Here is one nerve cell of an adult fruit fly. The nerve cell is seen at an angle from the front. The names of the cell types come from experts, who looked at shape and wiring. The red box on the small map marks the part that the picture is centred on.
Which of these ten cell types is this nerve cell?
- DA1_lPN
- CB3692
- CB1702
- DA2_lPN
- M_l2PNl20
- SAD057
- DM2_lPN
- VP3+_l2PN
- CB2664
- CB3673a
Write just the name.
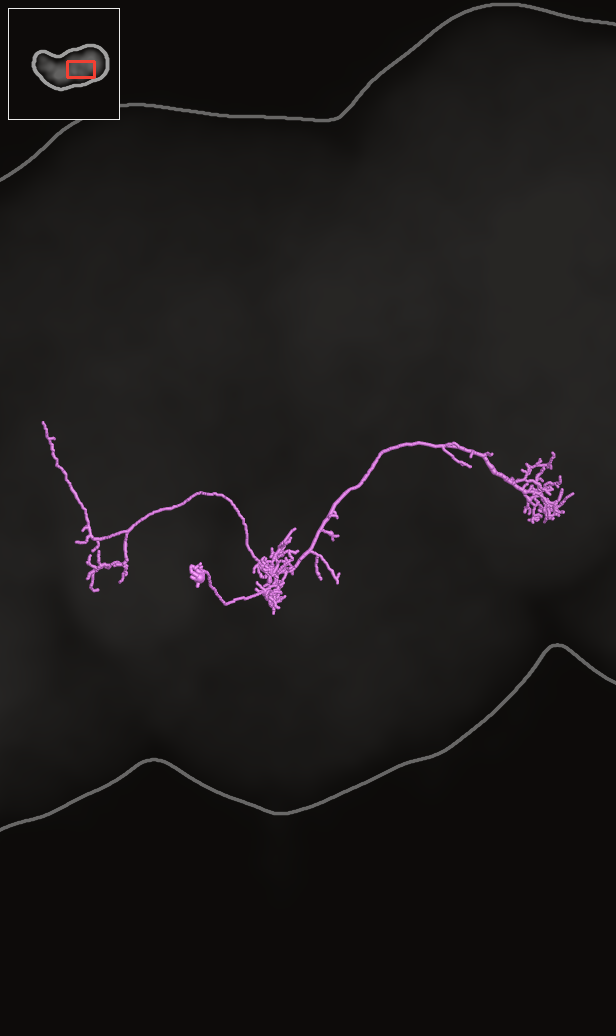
VP3+_l2PN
